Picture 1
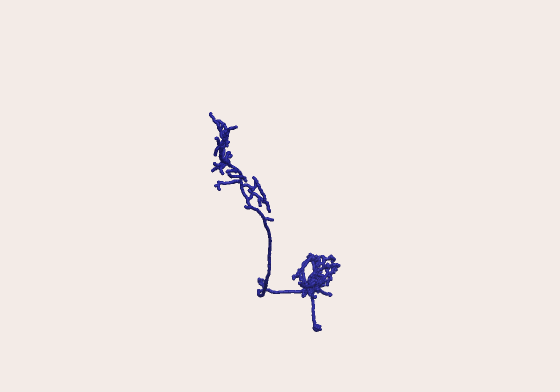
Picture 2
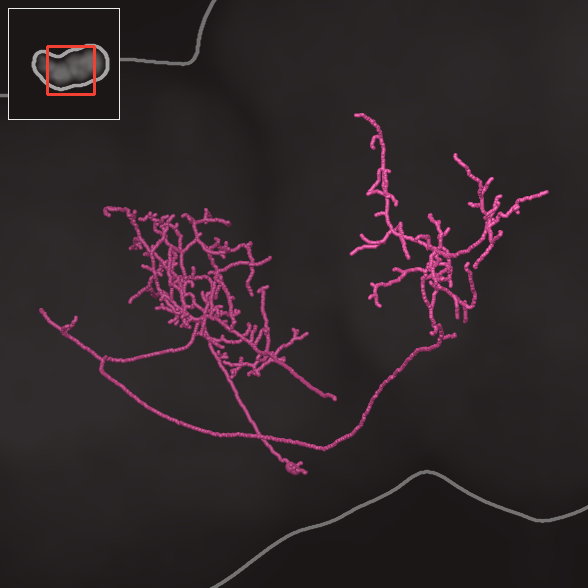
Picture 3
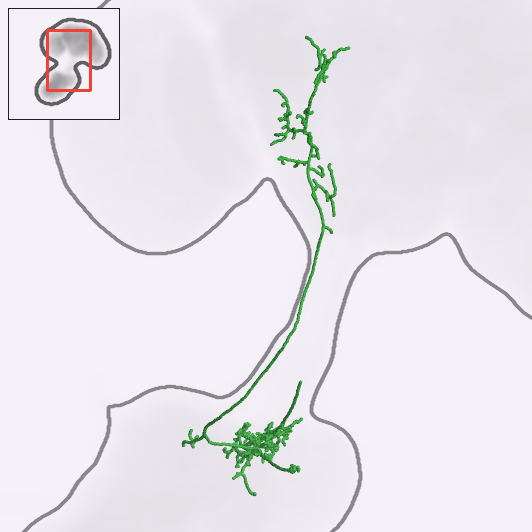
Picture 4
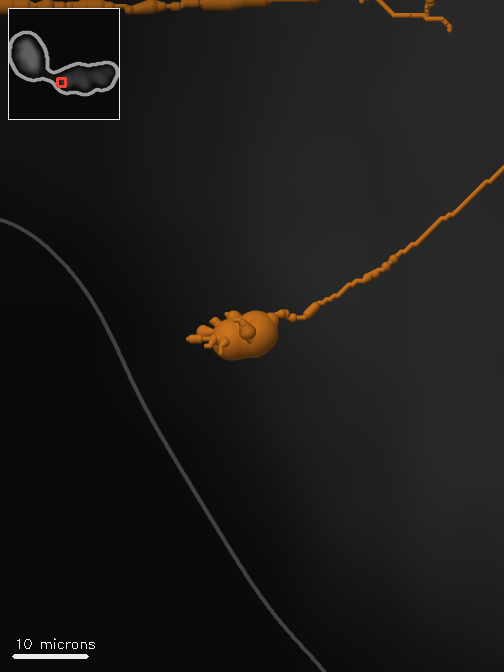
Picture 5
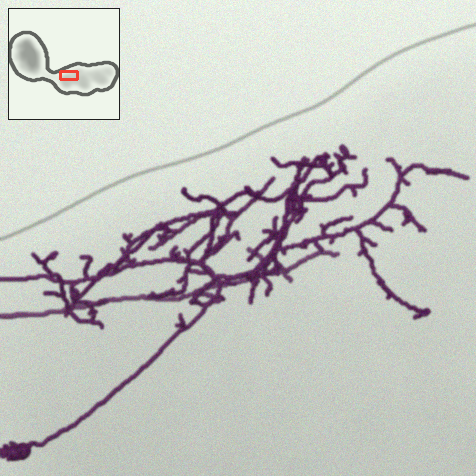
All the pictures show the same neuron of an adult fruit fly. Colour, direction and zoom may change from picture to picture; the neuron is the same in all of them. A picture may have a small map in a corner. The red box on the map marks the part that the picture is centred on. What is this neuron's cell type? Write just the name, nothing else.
AN07B037_a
